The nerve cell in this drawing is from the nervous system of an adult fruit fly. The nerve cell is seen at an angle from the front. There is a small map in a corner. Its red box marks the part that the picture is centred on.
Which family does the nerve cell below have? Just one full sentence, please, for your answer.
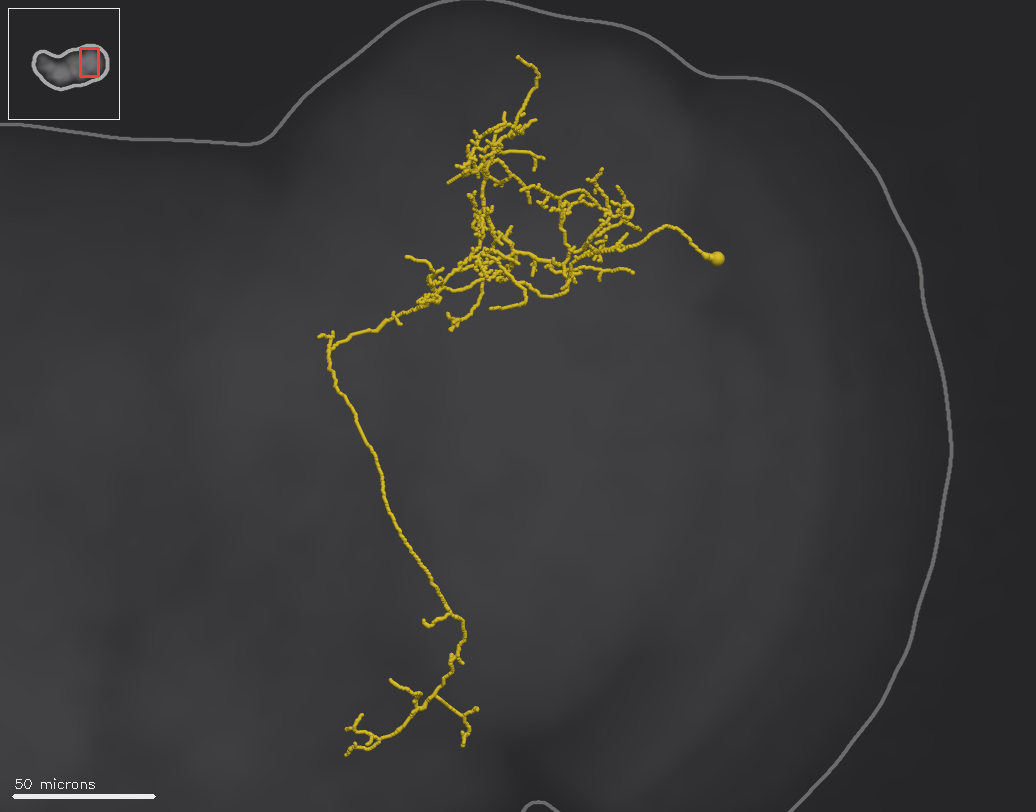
The nerve cell here is of family hemilineage VLPd1.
